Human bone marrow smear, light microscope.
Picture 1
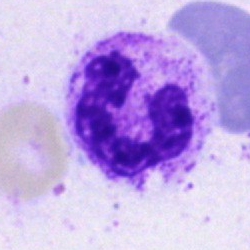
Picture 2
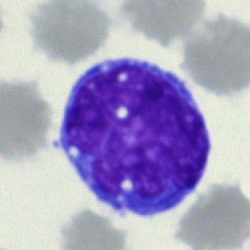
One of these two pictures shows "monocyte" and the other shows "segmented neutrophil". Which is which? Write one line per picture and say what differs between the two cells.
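Picture 1 shows a segmented neutrophil: Many fine purple granules are scattered through the cytoplasm.
Picture 2 shows a monocyte: No granules are visible in the cytoplasm.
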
